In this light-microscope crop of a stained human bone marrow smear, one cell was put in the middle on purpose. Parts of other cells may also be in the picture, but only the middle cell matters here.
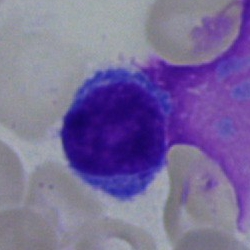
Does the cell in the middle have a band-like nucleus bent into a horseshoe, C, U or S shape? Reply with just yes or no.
No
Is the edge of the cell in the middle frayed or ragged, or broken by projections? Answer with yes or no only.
Yes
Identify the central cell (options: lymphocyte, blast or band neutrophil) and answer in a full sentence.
In the central position of this crop, the cell is a lymphocyte.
